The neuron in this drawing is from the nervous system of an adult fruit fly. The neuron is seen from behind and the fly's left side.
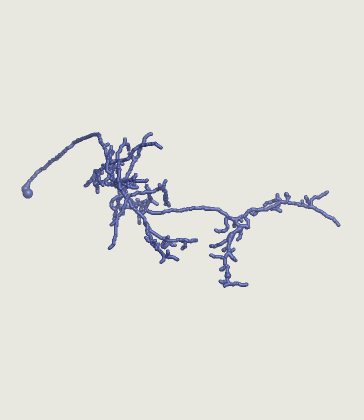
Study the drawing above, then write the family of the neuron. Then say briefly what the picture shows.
The family is hemilineage 19A. Its broad class is nerve-cord intrinsic neuron. The cell body is on the left of the picture. Dozens of branch ends can be seen.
